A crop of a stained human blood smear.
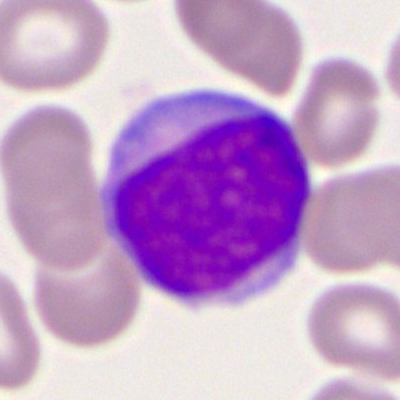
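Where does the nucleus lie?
Toward the lower right, filling most of the cell; the cytoplasm is a narrow crescent, widest at the upper left.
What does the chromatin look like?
Dark purple, dotted with small pale spots.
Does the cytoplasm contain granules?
No granules are visible.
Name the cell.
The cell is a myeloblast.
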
